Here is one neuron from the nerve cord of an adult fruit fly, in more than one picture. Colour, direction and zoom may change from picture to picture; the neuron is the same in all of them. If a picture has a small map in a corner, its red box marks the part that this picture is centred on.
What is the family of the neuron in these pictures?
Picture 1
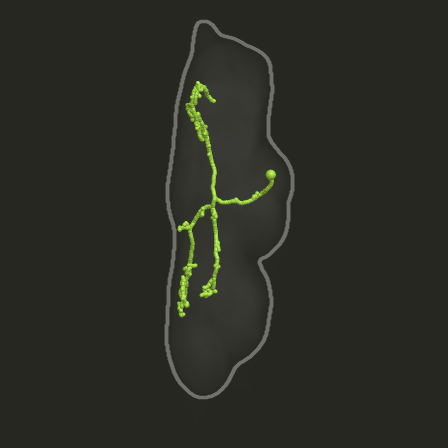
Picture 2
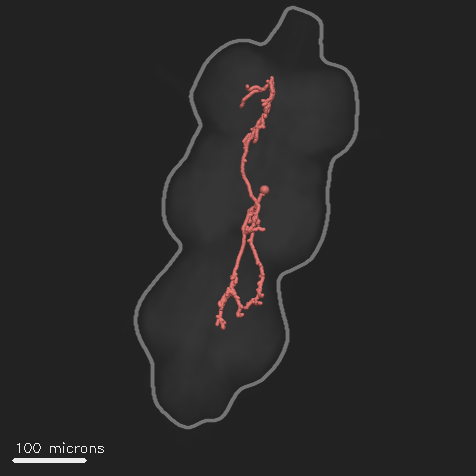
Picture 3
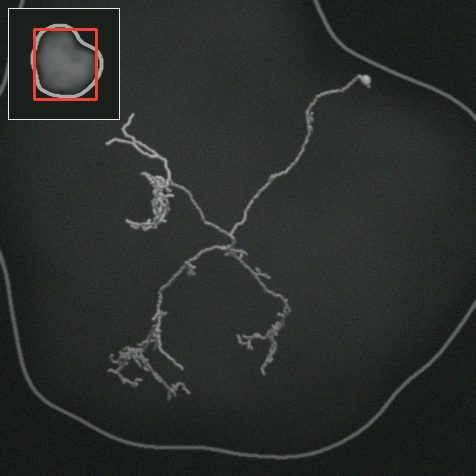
hemilineage 06B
